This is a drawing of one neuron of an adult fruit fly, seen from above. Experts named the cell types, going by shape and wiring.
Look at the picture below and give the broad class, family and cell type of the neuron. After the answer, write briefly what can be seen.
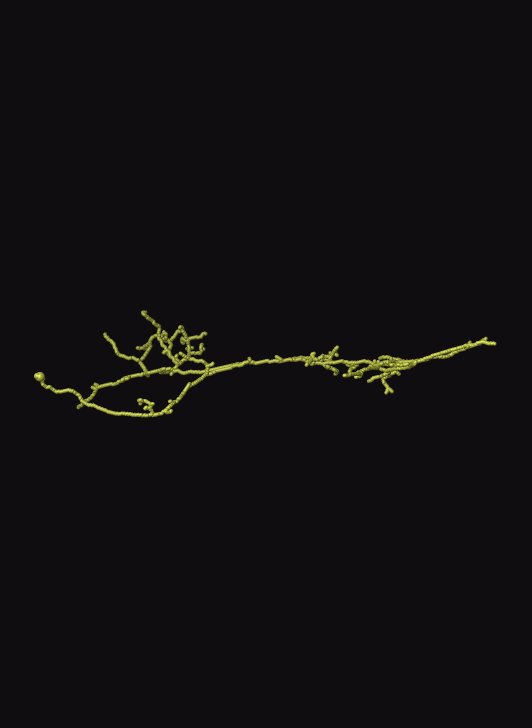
This is a nerve-cord intrinsic neuron. Its family is hemilineage 21A. It is of cell type IN21A054. The cell body is on the left of the picture. In this view it is more than twice as wide as it is tall.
